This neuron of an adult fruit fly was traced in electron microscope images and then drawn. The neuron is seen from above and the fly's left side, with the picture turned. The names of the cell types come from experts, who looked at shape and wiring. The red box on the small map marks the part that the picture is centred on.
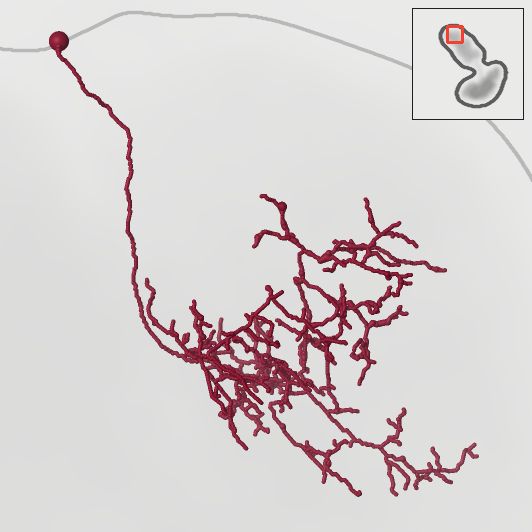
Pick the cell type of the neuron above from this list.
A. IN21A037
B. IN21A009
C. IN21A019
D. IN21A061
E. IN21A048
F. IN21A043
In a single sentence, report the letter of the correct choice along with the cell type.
The neuron's type of cell is IN21A048, as in option E.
